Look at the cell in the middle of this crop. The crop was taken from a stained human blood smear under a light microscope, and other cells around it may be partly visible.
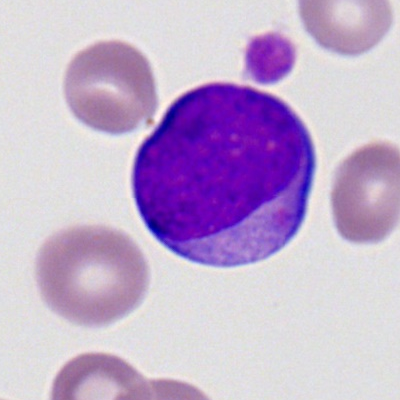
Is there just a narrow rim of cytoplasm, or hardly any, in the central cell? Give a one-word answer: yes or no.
Yes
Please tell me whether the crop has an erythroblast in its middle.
no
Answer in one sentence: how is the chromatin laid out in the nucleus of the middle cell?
There is no coarse clumping; the chromatin stays fine throughout.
